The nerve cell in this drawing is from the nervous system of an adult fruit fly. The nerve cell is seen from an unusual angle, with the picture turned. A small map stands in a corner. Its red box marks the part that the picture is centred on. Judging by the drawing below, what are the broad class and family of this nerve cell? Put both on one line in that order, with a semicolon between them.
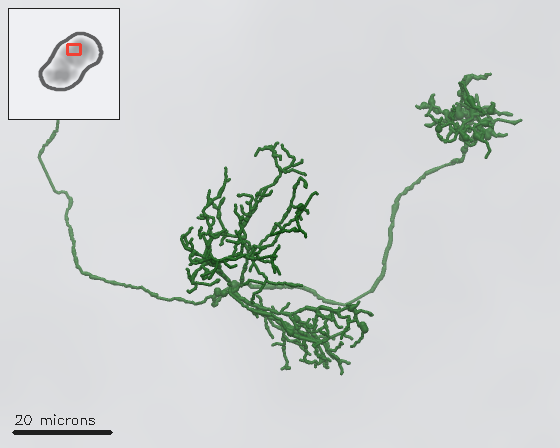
central-brain intrinsic neuron; class CX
